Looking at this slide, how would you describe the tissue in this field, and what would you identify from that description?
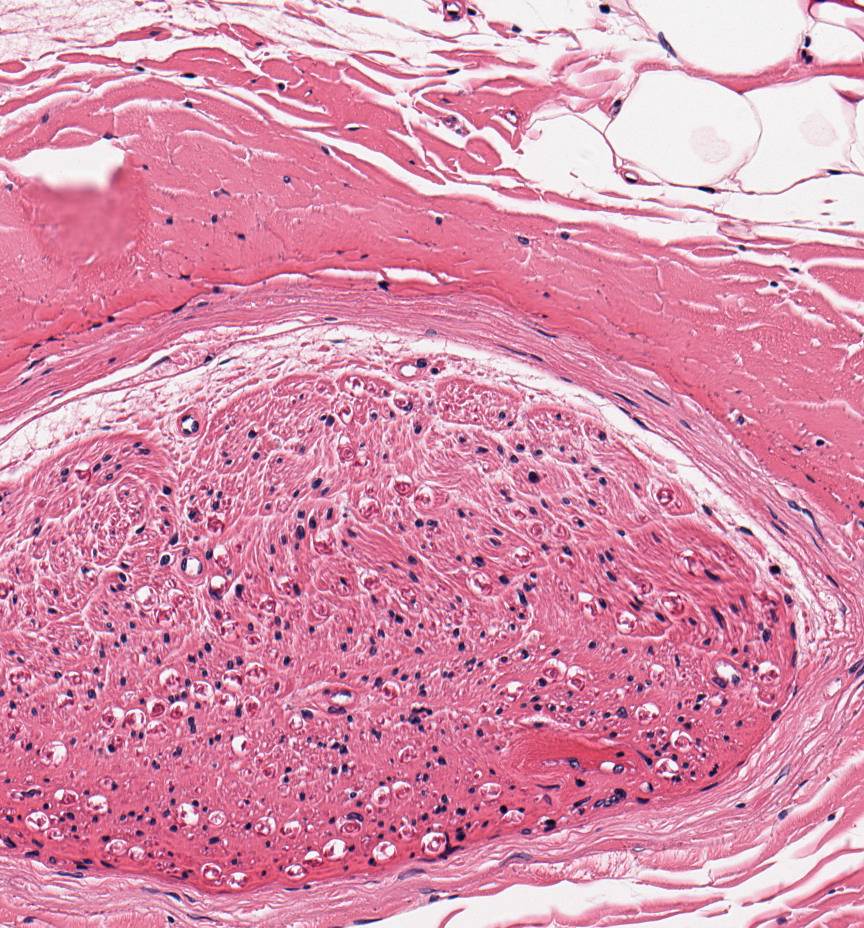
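Lower two-thirds: a single large oval nerve fascicle. Perineurium wraps it: concentric layers of flattened cells, thin elongated nuclei. Inside: nerve fibres cut across, small round clear rings, many with central pink dot. Small dark oval nuclei throughout, not gathered at edge. Name: tibial nerve.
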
